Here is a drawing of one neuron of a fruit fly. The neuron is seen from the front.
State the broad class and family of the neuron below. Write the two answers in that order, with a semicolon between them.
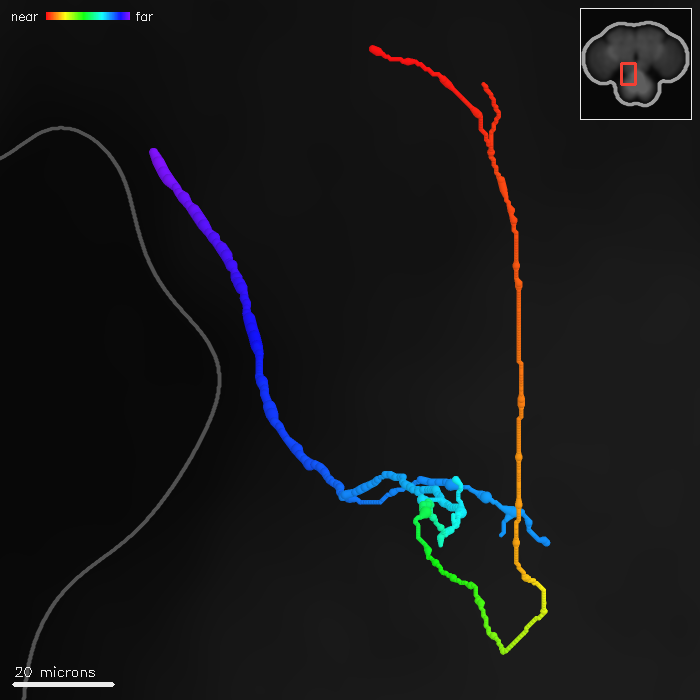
sensory neuron ascending to the brain; class mechanosensory proprioceptive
